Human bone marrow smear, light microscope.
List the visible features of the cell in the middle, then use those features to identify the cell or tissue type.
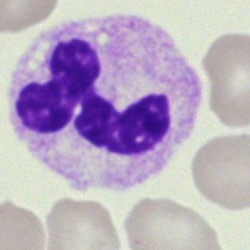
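The nucleus is divided into several lobes, linked to one another by narrow constrictions. Its chromatin is dark purple and coarsely clumped. Fine, faint lilac granules fill the cytoplasm. A few small clear vacuoles lie in the upper-left part of the cytoplasm. This is a segmented neutrophil.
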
